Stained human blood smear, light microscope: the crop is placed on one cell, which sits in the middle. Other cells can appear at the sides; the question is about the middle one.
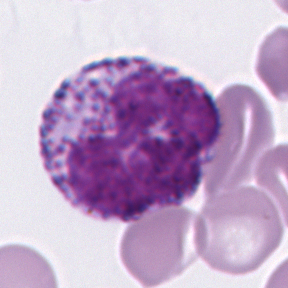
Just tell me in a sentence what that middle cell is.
The cell centered in this field of view is a basophil.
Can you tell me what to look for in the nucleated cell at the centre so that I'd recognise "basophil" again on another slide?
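Goes with basophil: nucleus folded into lobes, pale clefts between them.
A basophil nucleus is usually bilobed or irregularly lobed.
Granules also lie over the nucleus and blur its borders.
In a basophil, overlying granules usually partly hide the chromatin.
Cytoplasm: many coarse, dark purple-blue granules. Otherwise seen: the nucleus fills most of the cell and stains deep purple, smudgy and coarse in texture.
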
